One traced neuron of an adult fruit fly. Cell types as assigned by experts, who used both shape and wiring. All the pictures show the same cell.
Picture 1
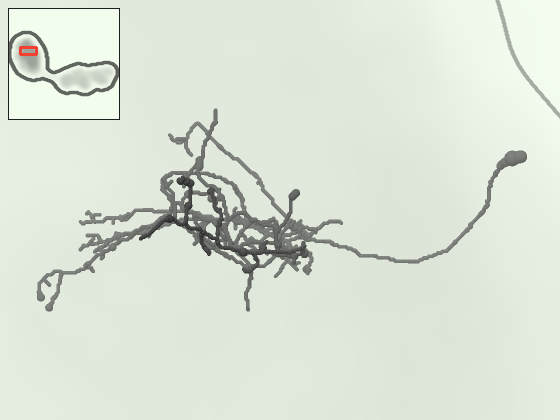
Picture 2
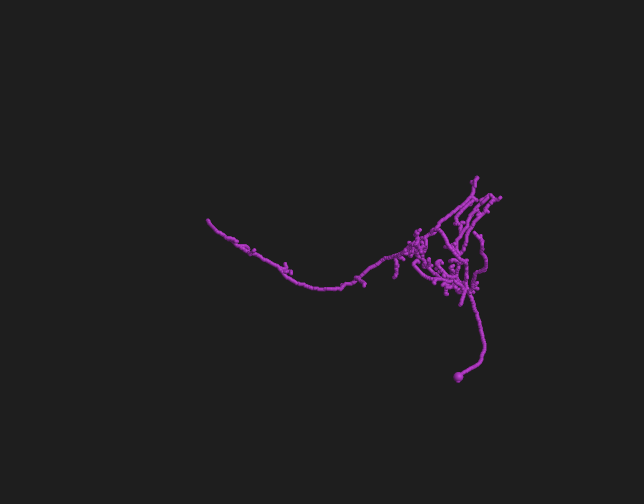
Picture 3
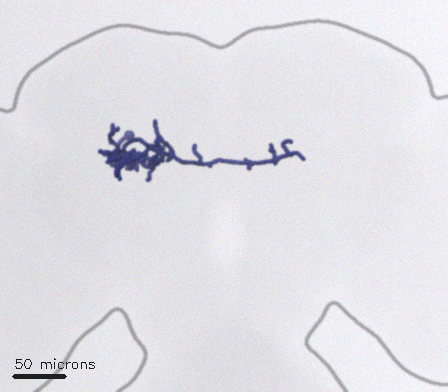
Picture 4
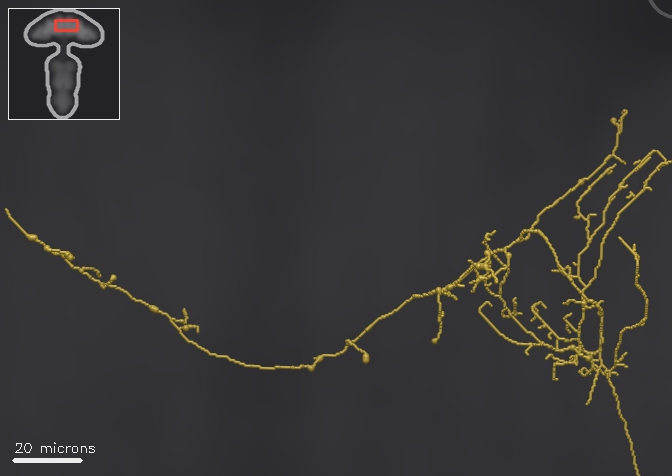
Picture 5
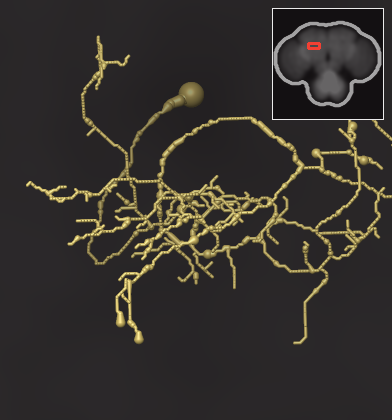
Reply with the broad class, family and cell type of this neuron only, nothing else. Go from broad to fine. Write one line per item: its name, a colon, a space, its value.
broad class: central-brain intrinsic neuron
family: hemilineage DL1_ventral
cell type: CL275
